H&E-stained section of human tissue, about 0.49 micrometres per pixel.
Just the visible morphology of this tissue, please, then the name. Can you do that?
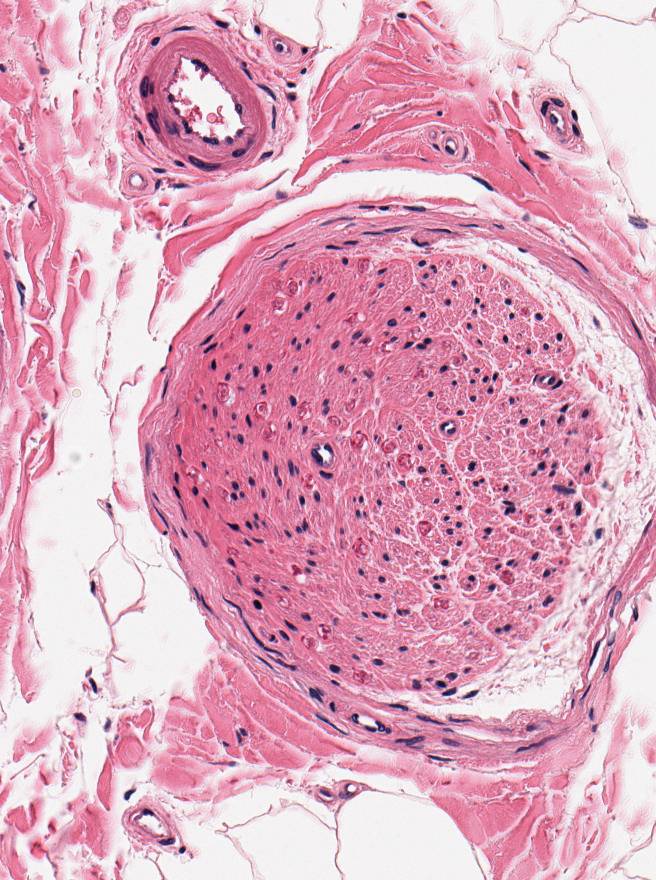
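A large round nerve fascicle, cut across, fills the centre, ringed by perineurium: concentric flattened cells with elongated dark nuclei. Its right part is paler and more loosely textured than the left. Fat cells, empty spaces between thin septa, edge the left and bottom. This is tibial nerve.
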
